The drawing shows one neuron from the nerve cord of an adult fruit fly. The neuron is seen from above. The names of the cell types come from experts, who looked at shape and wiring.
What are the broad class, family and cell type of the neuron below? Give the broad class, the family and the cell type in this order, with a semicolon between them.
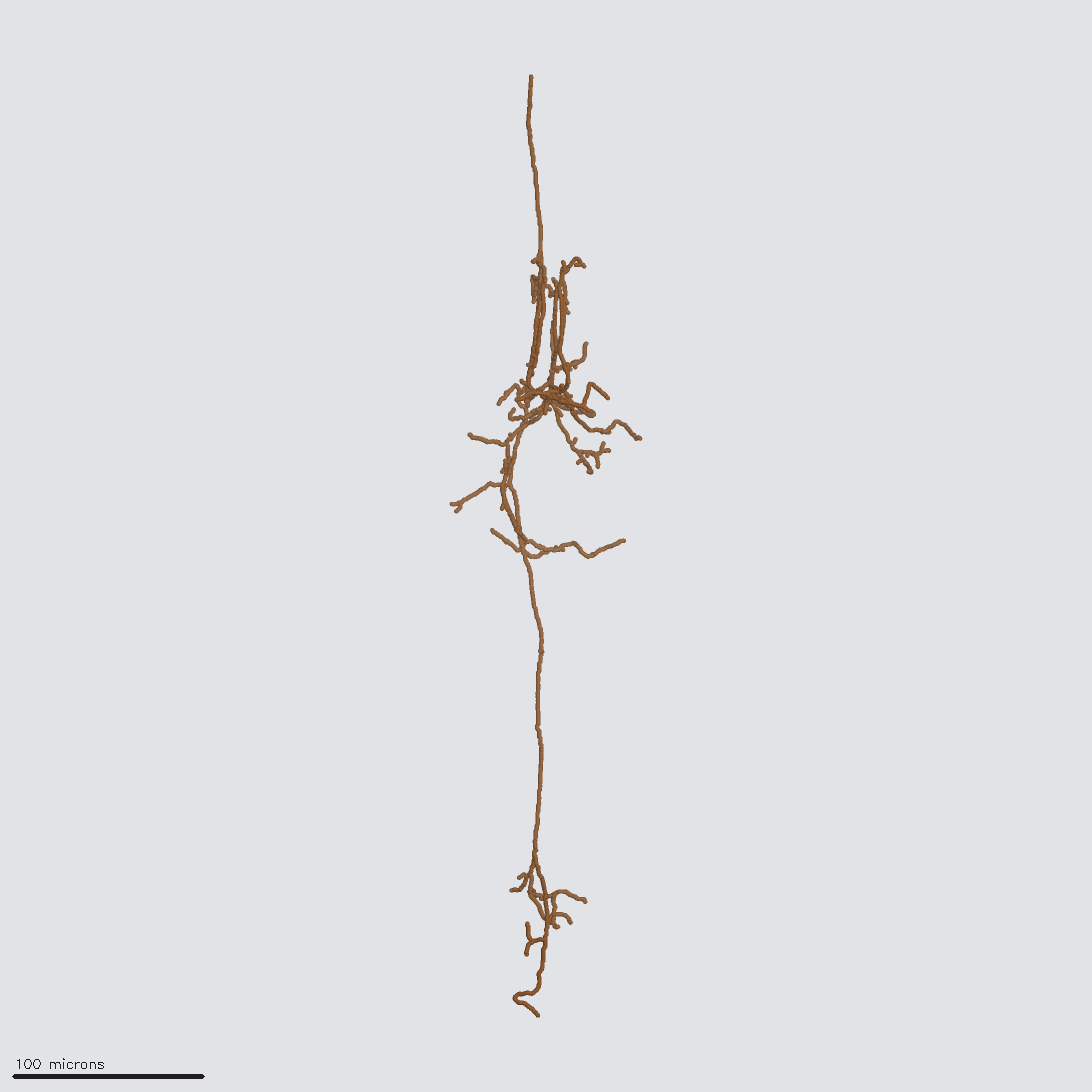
ascending neuron; hemilineage 05B; AN05B071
